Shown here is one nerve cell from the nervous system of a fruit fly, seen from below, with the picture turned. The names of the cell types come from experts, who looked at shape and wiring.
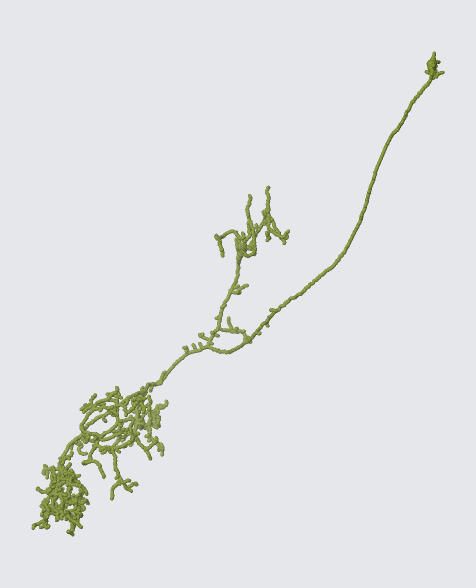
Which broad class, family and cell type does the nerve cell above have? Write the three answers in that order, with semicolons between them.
nerve-cord intrinsic neuron; hemilineage 06B; IN06B047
